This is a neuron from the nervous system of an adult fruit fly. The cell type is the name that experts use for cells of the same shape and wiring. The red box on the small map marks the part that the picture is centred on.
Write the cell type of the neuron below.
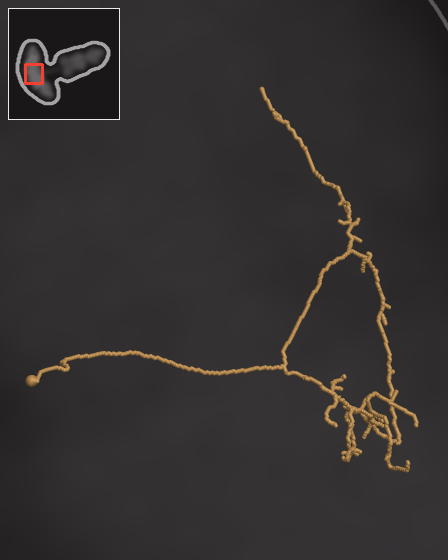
CB3998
